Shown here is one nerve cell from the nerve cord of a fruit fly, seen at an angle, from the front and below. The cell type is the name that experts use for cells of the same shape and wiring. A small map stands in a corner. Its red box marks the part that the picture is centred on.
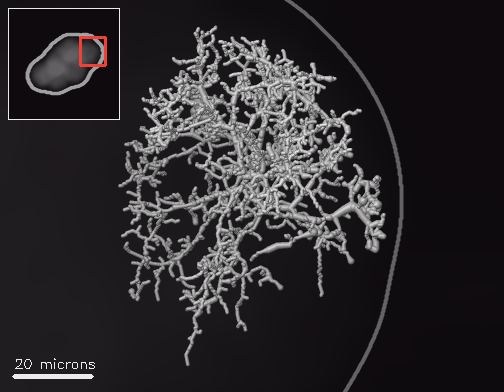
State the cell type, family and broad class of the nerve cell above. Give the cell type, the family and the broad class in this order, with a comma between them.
IN19A016, hemilineage 19A, nerve-cord intrinsic neuron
